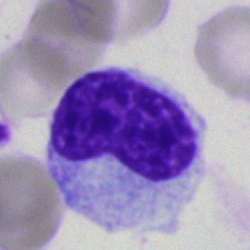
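Metamyelocyte in the middle of the field, taken point by point: a bean-shaped nucleus indented on its lower side, and chromatin clumped into darker and lighter patches. The cytoplasm of the metamyelocyte is pale greyish blue, with a fine, dusty granular texture.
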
